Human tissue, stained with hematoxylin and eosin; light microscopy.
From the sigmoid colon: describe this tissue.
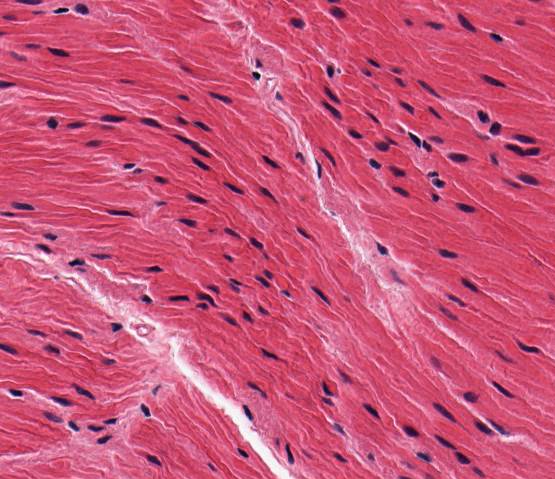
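Densely packed, deeply eosinophilic fibres fill the whole field, parallel in long, gently wavy bundles. They are cut lengthwise, running obliquely rather than showing round profiles. Notice the nuclei: elongated, dark-staining, aligned with the fibres, and scattered singly, not lined along bundle edges.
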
